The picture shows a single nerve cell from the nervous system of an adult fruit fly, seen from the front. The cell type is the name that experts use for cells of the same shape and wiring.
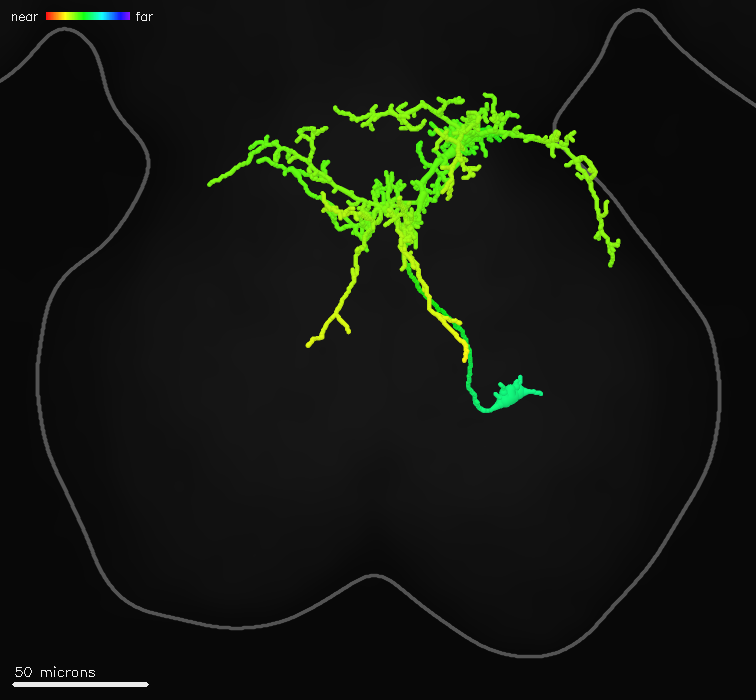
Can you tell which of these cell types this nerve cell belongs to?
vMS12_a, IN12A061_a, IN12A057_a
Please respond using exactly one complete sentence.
The cell type name vMS12_a applies to this nerve cell.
